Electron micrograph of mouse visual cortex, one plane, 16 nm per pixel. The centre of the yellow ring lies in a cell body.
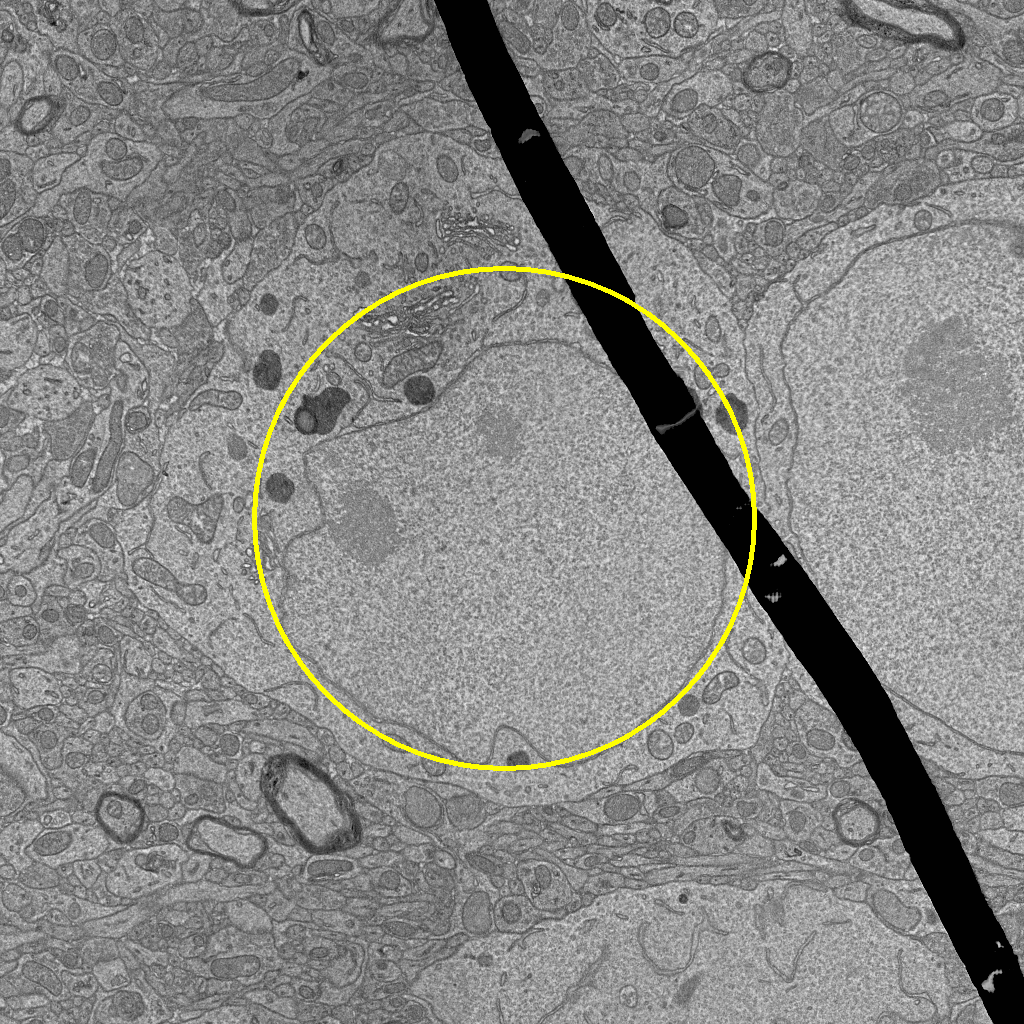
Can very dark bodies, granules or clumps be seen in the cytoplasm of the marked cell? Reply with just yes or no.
Yes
